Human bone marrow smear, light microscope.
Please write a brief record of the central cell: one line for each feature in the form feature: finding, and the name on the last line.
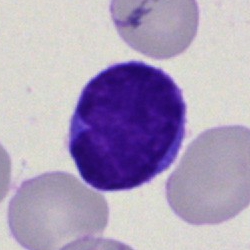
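Nucleus: takes up nearly the whole cell
Chromatin: deep purple, dense-looking
Granules: none visible
Vacuoles: none visible either
Name: lymphocyte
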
